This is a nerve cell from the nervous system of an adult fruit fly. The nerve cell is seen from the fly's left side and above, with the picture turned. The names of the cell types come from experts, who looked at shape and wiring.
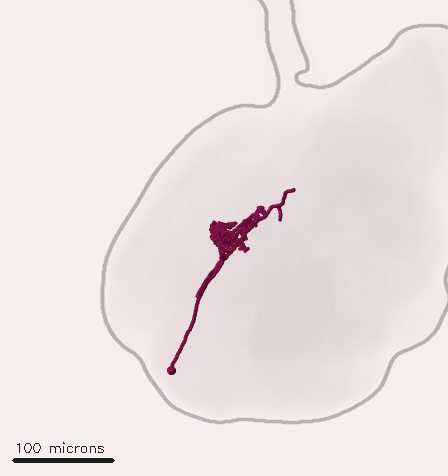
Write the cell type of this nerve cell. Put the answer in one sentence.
The cell type is PLP101.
